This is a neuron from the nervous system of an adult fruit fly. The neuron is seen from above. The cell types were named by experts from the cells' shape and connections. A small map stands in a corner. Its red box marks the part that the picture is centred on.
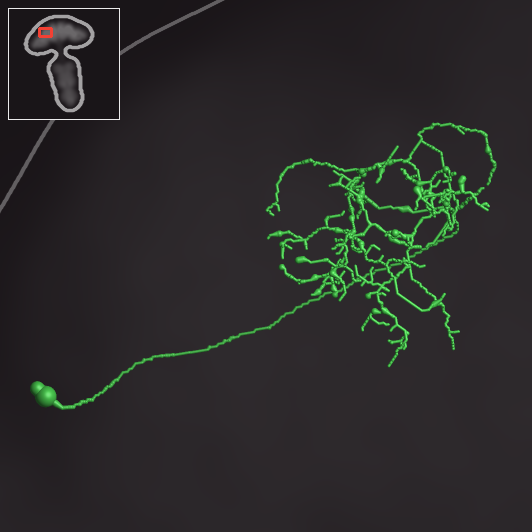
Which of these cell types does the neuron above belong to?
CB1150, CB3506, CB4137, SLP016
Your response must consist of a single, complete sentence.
On the level of cell type, this neuron is SLP016.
